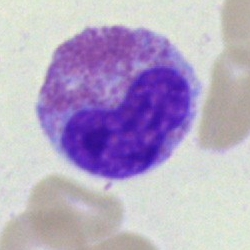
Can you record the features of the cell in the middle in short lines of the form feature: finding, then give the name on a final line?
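Nucleus shape: indented, rather kidney-like.
Nucleus position: off-centre, in the lower right of the cell.
Chromatin: coarse and condensed.
Cytoplasm: filled with many purple-pink granules.
Name: eosinophil.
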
